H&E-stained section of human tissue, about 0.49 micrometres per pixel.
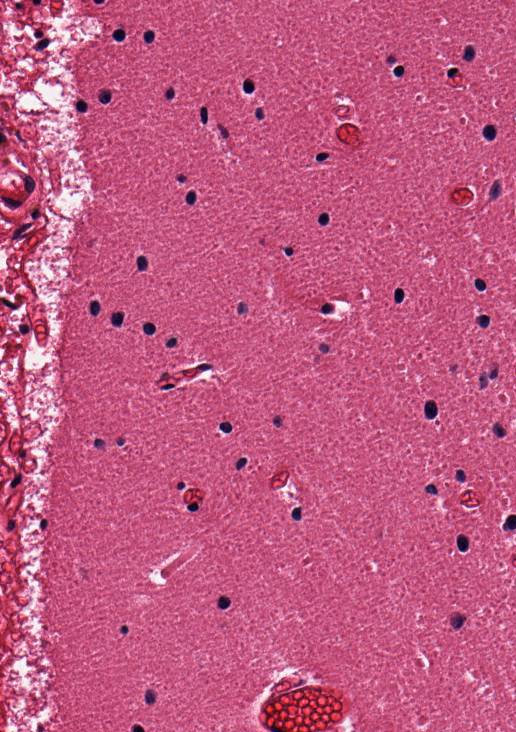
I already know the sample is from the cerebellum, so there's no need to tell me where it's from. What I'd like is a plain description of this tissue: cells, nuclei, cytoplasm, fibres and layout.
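Down the left edge runs a narrow loose band; broad, uniform pink tissue fills the rest. It's finely granular and fibrillar, without distinct fibre bundles. Small round dark-blue nuclei lie sparsely and fairly evenly throughout. A large vessel, bottom centre, is packed with red blood cells.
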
